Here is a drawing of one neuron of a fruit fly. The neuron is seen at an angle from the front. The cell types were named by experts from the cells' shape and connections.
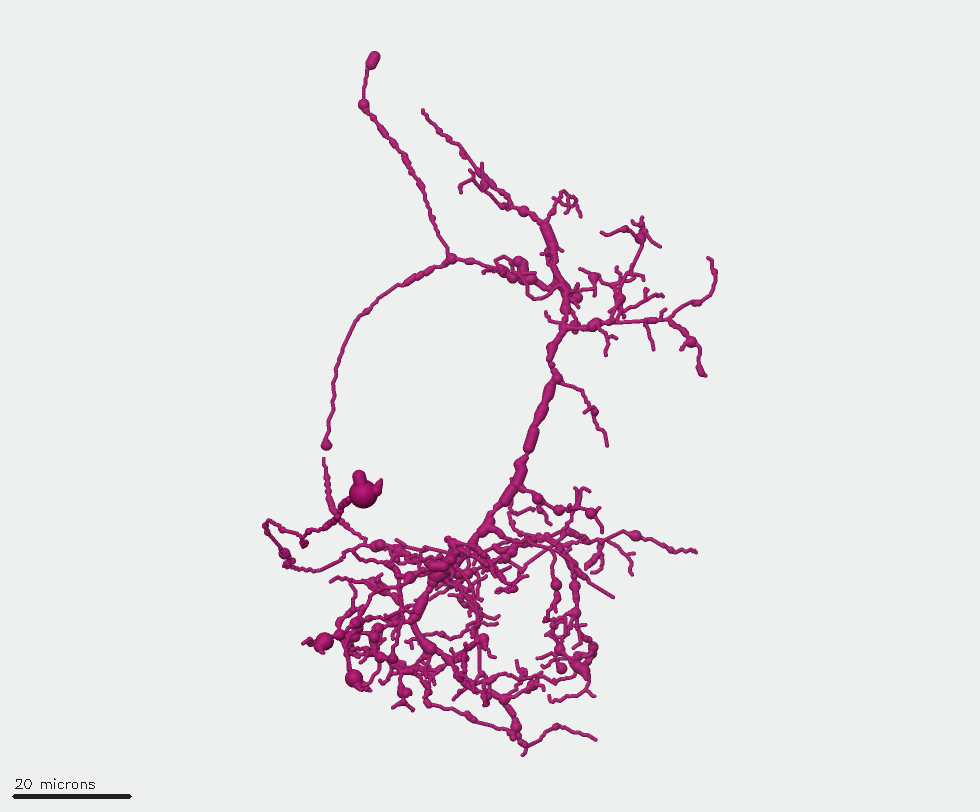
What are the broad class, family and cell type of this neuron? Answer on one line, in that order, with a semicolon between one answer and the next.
central-brain intrinsic neuron; hemilineage ALl1_ventral; SAD064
